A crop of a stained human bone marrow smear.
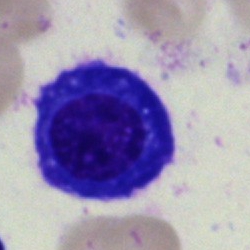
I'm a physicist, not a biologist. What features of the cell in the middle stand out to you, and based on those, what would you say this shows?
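Outline first: round, with a slightly bumpy edge. Cytoplasm next: a deep, intense blue, forming a moderate rim all the way around the nucleus. Within that cytoplasm, a few tiny pale spots are dotted about. This is a plasma cell.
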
